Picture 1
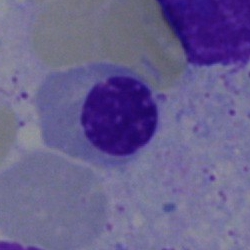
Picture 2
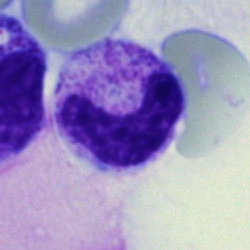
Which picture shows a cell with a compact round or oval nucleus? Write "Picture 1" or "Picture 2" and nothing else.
Picture 1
